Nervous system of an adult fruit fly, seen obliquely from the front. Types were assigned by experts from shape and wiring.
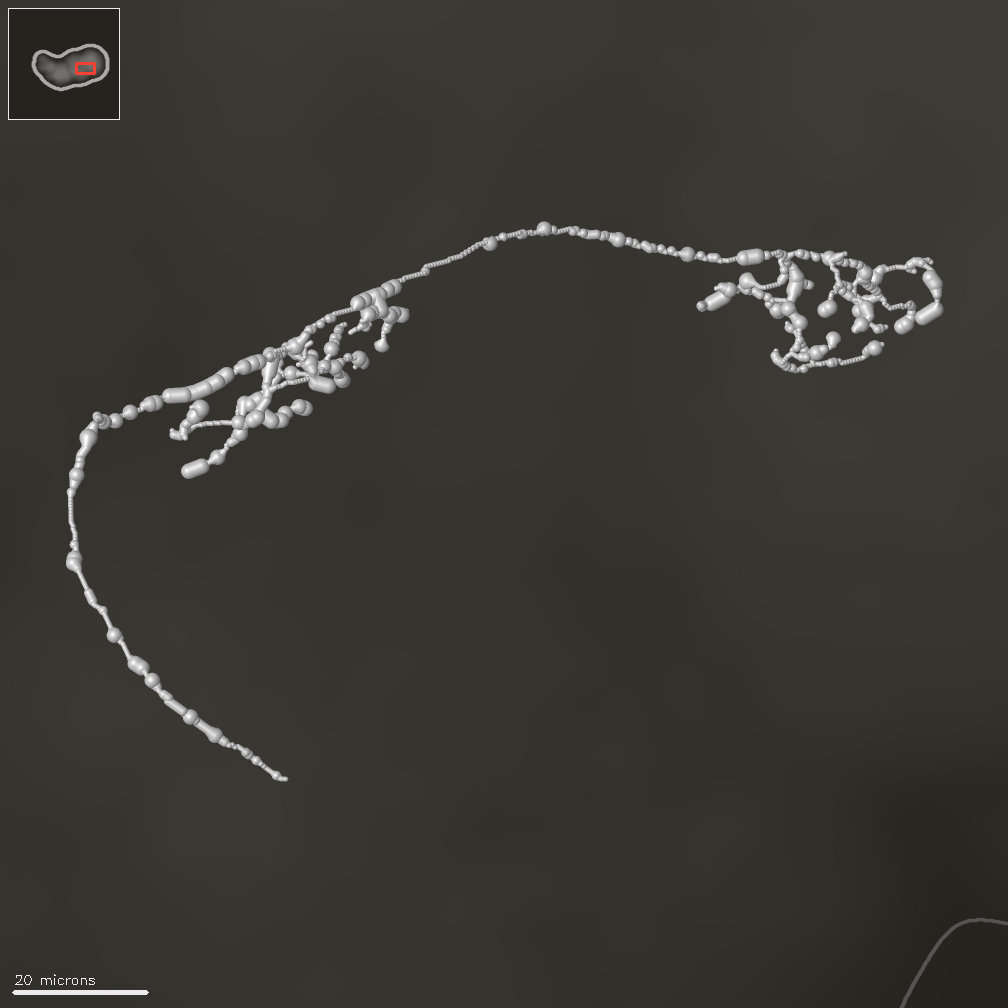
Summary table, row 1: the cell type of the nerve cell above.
ORN_DP1m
